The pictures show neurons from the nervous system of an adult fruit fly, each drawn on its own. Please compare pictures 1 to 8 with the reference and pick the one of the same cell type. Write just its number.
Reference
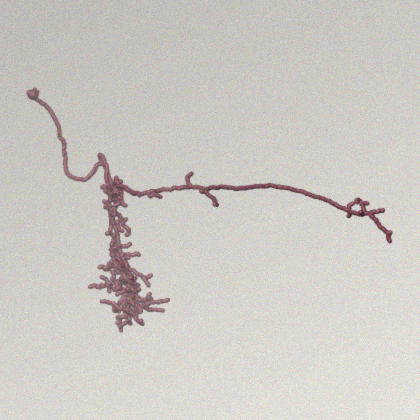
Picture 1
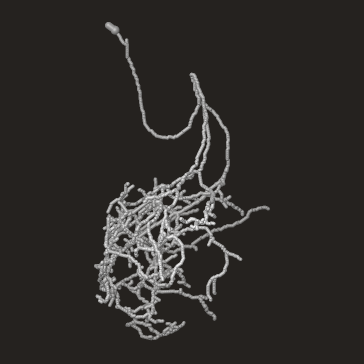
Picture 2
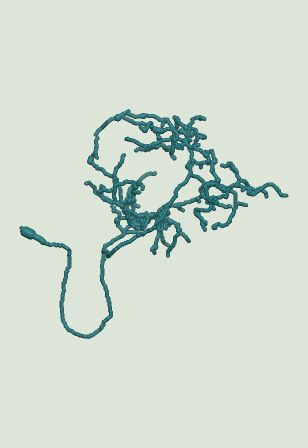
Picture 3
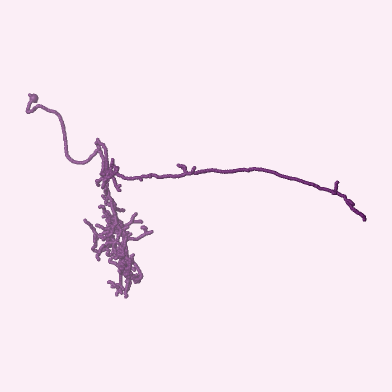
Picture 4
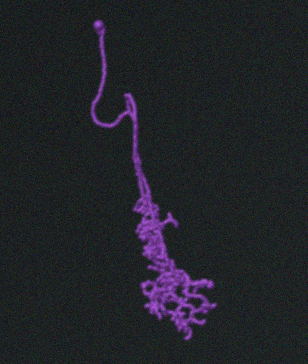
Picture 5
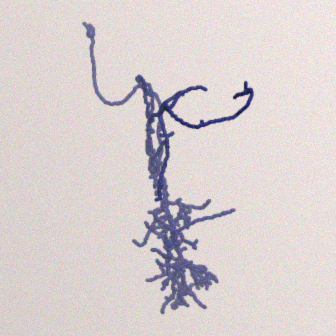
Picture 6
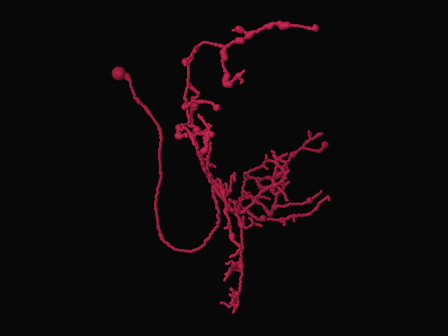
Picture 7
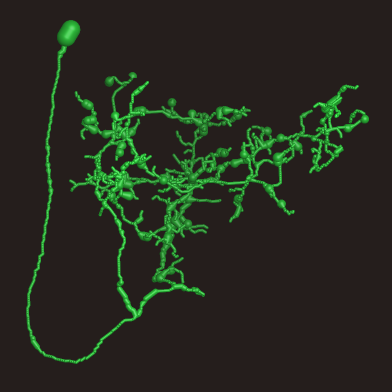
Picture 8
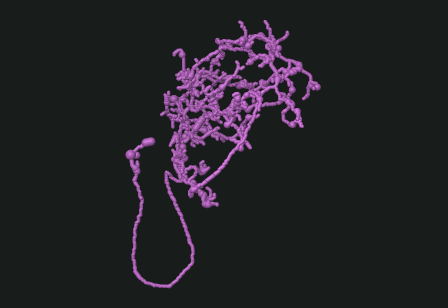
3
